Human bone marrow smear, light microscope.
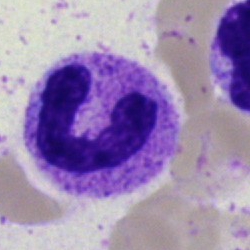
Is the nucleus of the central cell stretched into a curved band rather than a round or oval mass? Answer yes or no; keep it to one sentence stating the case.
Yes, the cell has a band-shaped, curved nucleus without separate lobes.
